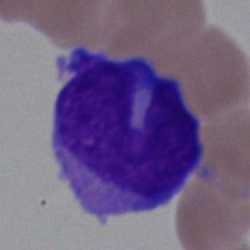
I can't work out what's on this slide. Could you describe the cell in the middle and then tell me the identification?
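The chromatin stains dark purple and appears dense and somewhat clumped. Within the upper right part of the nucleus lies a pale elongated gap. Pale violet-blue cytoplasm is visible mainly as a crescent along the lower edge of the cell. The cell is a monocyte.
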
